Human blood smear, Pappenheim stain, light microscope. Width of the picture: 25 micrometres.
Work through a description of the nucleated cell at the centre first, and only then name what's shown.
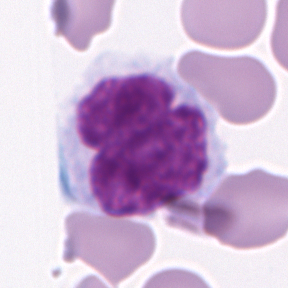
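The nucleus fills most of the cell. A rim of cytoplasm is wider on the left side of the nucleus than on the right, and no distinct granules are visible in it. The outer edge of the cell is faint and slightly irregular. The cell is a hairy cell.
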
